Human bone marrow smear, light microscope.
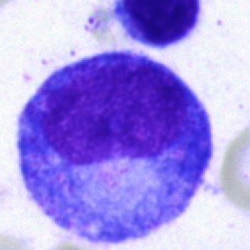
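Promyelocyte, the central cell of this stained bone marrow smear. First, the cell is round with a smooth, unbroken edge. Next, the chromatin is purple and finely granular, free of coarse clumps. Then the cytoplasm: deep blue, in a wide band below the nucleus. Last, a paler cytoplasmic zone sits against the lower edge of the nucleus.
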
